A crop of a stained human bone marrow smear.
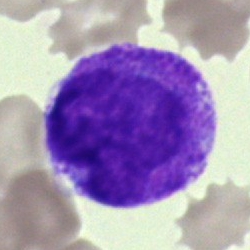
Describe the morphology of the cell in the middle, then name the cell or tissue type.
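The picture is slightly blurred, but you can still see that the cell is round in outline. Notice too that no vacuoles are seen in it. This cell is a blast.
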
